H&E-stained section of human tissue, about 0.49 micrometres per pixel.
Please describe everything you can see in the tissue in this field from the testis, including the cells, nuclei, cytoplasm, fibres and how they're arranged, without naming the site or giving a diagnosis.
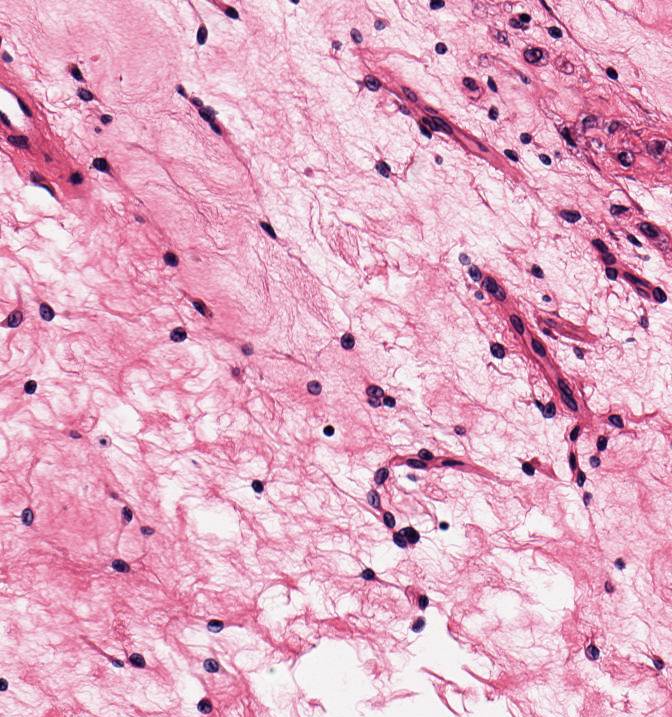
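Across the whole field you've got loose, pale pink stroma with few cells. It's built of fine, wispy eosinophilic strands with small clear spaces between them. The stromal cells show scant cytoplasm, and there are no fat cells here.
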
